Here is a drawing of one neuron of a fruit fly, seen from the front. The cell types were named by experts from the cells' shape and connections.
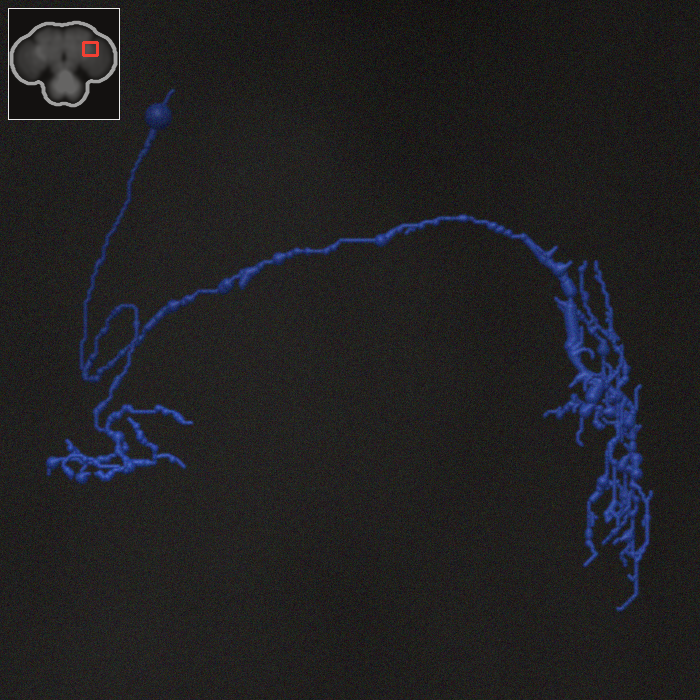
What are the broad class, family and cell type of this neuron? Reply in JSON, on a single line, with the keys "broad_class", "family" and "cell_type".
{"broad_class": "visual projection neuron", "family": "hemilineage VPNp2", "cell_type": "LC18"}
